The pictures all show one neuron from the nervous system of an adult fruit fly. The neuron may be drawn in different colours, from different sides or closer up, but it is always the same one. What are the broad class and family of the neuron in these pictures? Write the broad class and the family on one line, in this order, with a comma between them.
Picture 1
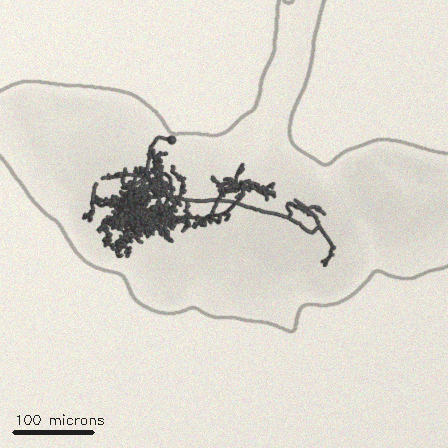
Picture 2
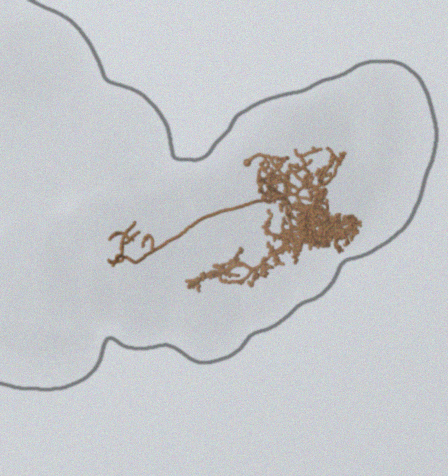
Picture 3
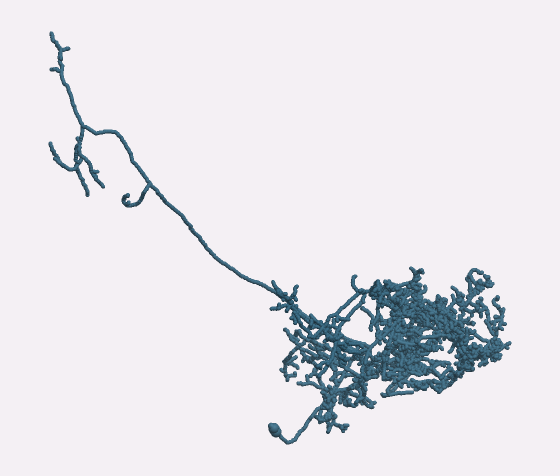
central-brain intrinsic neuron, hemilineage VLPl&p2_posterior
